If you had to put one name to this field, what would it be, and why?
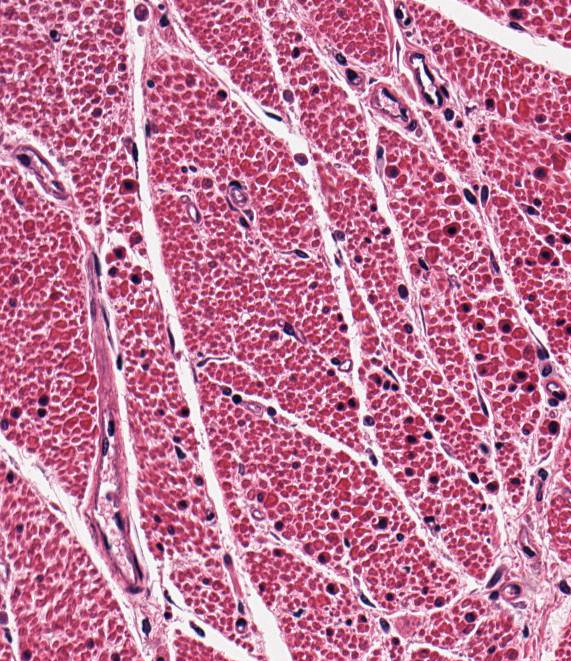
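Smooth muscle, cut across. Thin pale septa, running mainly upper left to lower right, divide the field into elongated bundles. Within each bundle lie densely packed small rounded eosinophilic profiles.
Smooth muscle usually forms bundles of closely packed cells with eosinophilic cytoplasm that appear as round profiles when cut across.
Also noted: deep red and paler pink tints, and sparse, scattered dark purple nuclei.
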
